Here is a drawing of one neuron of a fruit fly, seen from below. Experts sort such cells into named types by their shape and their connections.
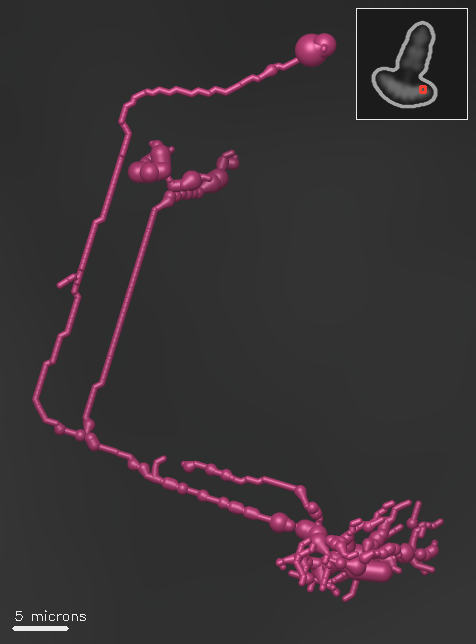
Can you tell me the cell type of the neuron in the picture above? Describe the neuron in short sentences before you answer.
It is in the brain and does not reach the nerve cord. By the scale bar it is about 55 microns tall in this view. Its broad class is optic-lobe intrinsic neuron. The cell type is T4d.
